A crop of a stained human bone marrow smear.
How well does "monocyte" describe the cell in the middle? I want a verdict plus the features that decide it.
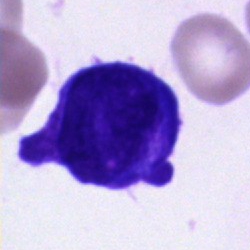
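Deep blue cytoplasm with no visible granules is what decides here.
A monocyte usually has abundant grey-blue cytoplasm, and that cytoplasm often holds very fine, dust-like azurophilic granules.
On both counts this cell departs from a monocyte, so that name does not fit; the cell is a blast. The rest is recorded as seen: the outline is irregular, broken by rounded bulges, with a broad rounded bleb jutting from the left side and a smaller one at the lower right edge, and the cytoplasm contains no clear vacuoles.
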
